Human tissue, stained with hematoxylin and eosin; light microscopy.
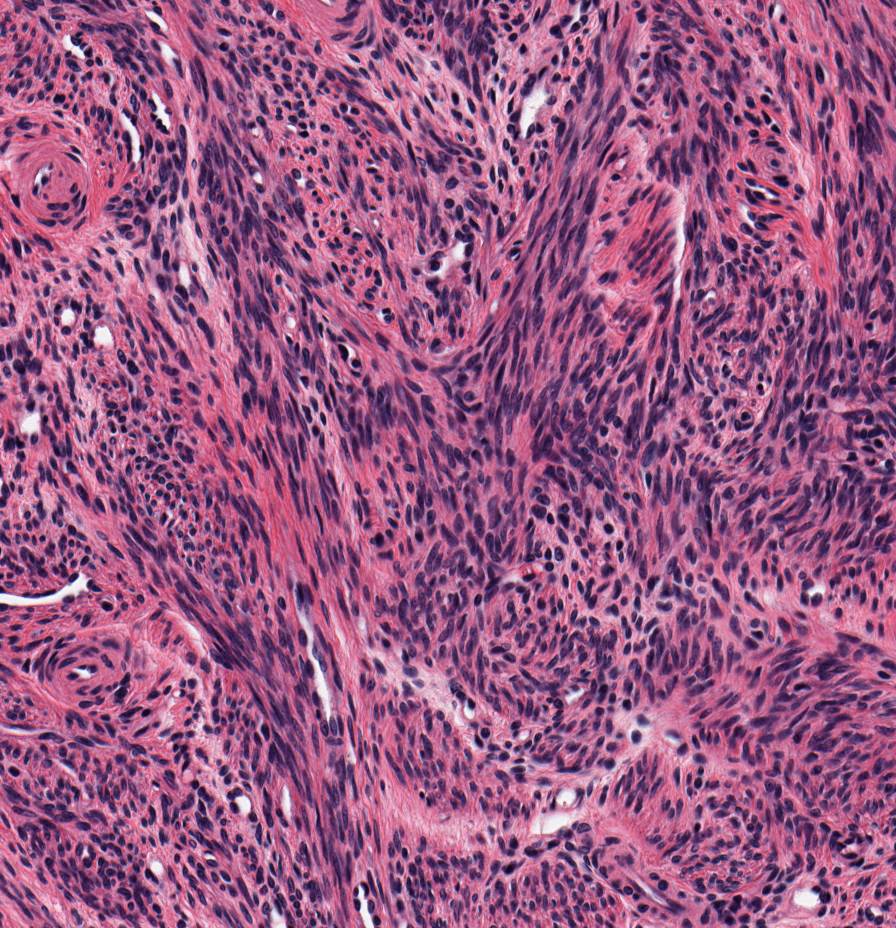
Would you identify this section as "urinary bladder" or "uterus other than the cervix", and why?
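This is uterus other than the cervix. Looking across the field, spindle cells run in intersecting fascicles in many directions, and most nuclei are elongated and darkly stained. Toward the upper left and lower left, I see concentric whorls of cells around pale pink centres. Small slit-like empty spaces turn up throughout.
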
